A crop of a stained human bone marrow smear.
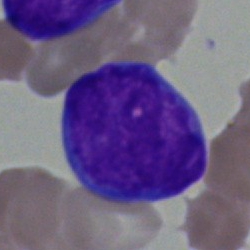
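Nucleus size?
Fills almost the whole cell.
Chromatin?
Finely granular, evenly spread.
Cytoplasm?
Thin deep blue rim at the edge only; outline smooth, roughly round.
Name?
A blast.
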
